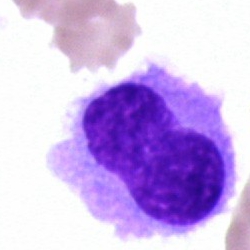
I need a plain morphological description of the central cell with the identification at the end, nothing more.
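Nucleus pinched in at its middle: two-lobed, peanut-like. Long axis of nucleus upper left to lower right. No distinct nucleoli. Cytoplasm without distinct coarse granules. Hairy cell.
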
